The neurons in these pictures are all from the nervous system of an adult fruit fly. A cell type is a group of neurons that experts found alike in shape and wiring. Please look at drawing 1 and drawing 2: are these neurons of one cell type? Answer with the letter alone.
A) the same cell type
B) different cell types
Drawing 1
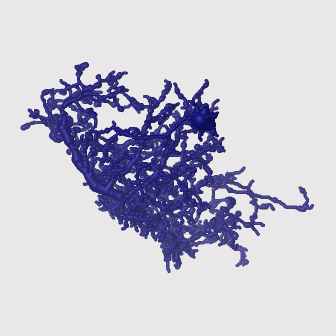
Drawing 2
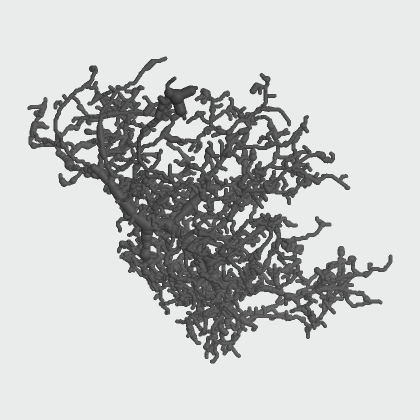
A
